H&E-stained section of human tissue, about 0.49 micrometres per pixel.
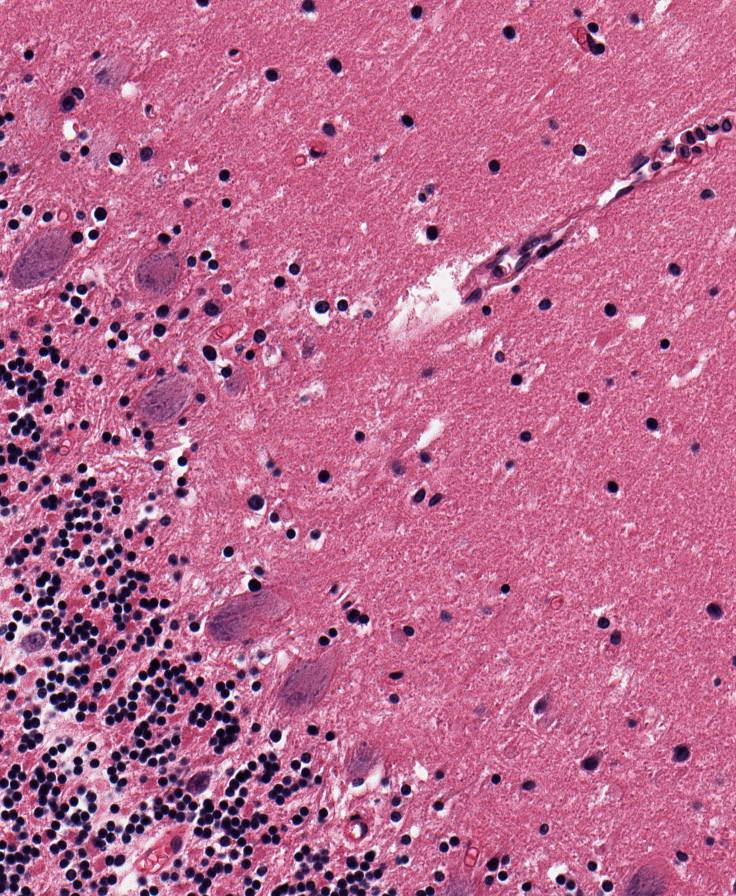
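Cerebellum, H&E. Lower left is a zone crowded with small, round, very dark nuclei, hardly any cytoplasm visible; upper right is pale pink, finely fibrillary neuropil with just sparse small round nuclei. The big neurons along the border are Purkinje cells, in a single row running from upper left down toward the lower middle.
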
